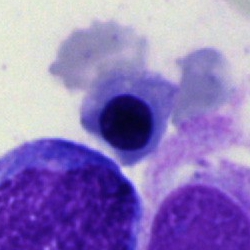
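Erythroblast, stained human bone marrow smear. Chromatin first: very dark and dense, with almost no visible texture. Cytoplasm next: pale greyish-lavender blue, widest above and to the right of the nucleus. Outline last: irregular and somewhat angular rather than a smooth circle.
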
